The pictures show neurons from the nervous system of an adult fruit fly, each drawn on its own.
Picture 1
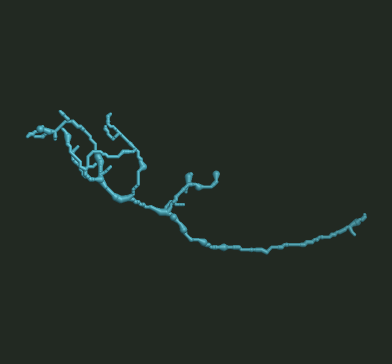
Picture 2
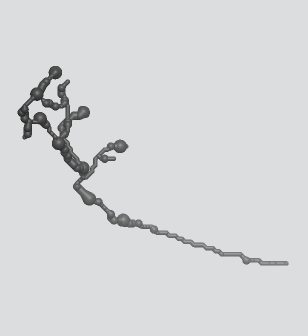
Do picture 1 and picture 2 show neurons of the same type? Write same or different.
same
